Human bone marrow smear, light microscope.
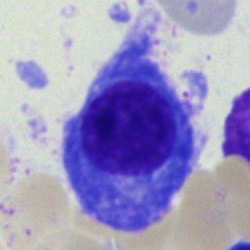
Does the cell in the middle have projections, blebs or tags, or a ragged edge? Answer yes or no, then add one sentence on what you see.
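Yes. The cell outline is irregular, drawn out into a tapering tongue of cytoplasm at the top.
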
